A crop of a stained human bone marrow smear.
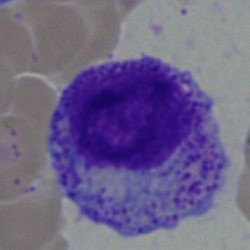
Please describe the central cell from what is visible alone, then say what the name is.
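Chromatin stains deep purple, with a paler area near the middle of the nucleus. Pale blue cytoplasm lies mostly below the nucleus. Numerous dark purple granules are scattered through the cytoplasm, and some also overlie the upper margin of the nucleus. This is a myelocyte.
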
